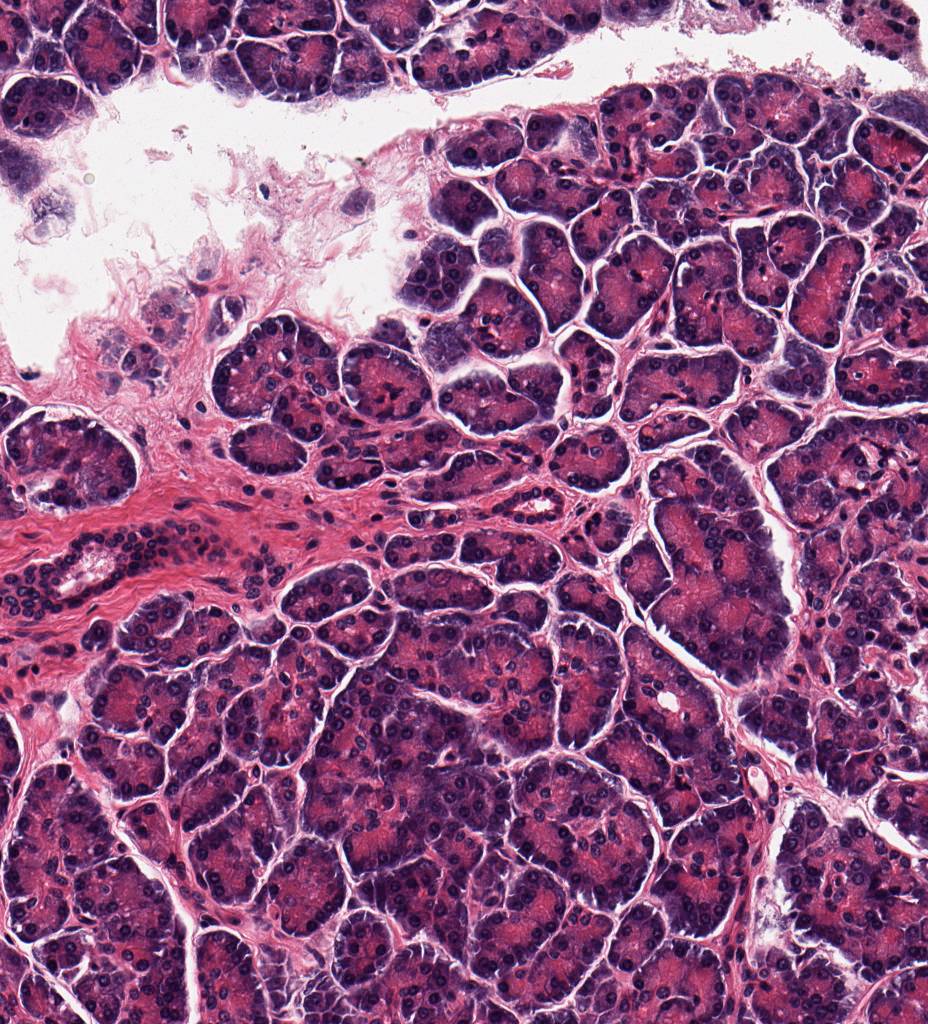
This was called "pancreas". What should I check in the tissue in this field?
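First, the acinar cytoplasm is pink toward the centre of each acinus and purple toward the base, and the pink central zone goes with the pancreas.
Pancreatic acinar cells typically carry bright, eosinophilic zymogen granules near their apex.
Second, the acinar nuclei are round, dark and set toward the base of each cell. Third, the central lumina of the acini are small and mostly inconspicuous. Last, a small duct lined by cuboidal cells lies within the fibrous band near the left edge, just below mid-height.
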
